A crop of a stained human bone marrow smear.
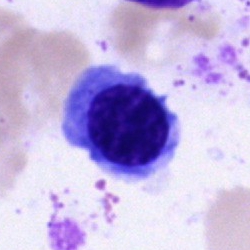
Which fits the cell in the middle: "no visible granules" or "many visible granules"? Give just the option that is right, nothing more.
No visible granules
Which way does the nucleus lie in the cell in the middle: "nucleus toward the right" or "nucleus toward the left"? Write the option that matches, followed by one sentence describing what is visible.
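Nucleus toward the right. The nucleus sits off-centre, toward the right side of the cell.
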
